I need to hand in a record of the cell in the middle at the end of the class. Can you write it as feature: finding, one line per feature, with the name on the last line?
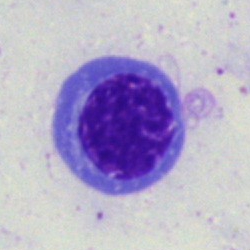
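Outline: round to slightly oval, smooth
Nucleus: off-centre toward the right
Cytoplasm rim: wider on the left
Cytoplasm colour: moderately deep blue
Granules: none in the cytoplasm
Name: erythroblast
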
